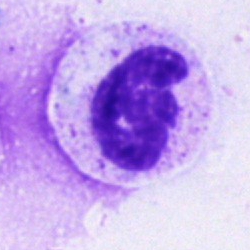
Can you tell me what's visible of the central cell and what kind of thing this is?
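Looking first at the edge, I see a round, smooth outline. The nucleus is curved and deeply indented, folded into a band shape, and it sits toward the right side of the cell. Its chromatin looks dense and dark purple. I would name it a segmented neutrophil.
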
